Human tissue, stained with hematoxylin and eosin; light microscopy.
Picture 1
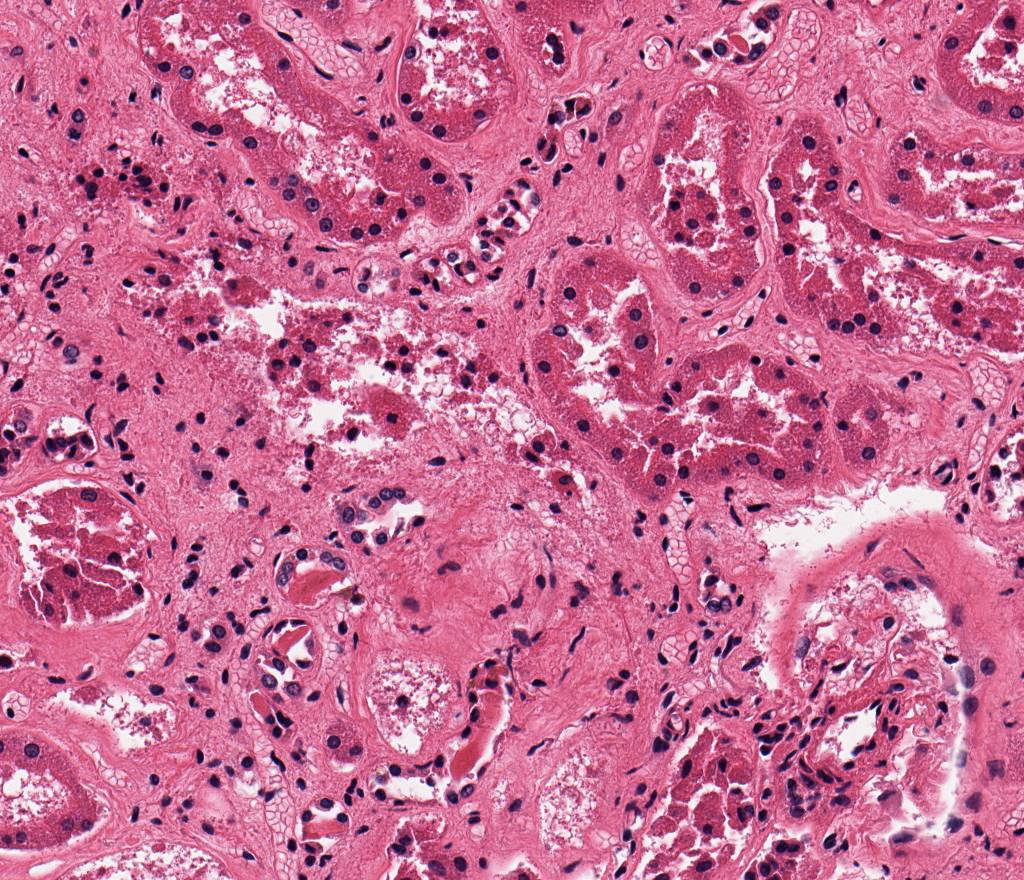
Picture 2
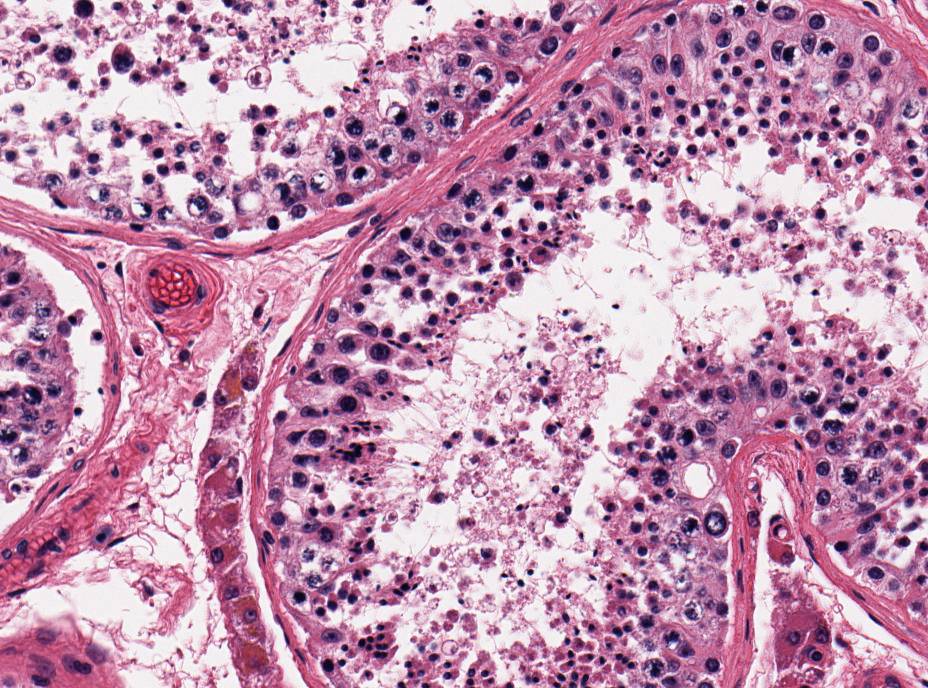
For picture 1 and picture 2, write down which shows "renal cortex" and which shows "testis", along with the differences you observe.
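Picture 1 is renal cortex and picture 2 is testis. Start with the lining: in picture 1, the rounded and elongated tubules carry a single layer of cells with abundant granular eosinophilic cytoplasm and small round dark nuclei, mostly one per cell and evenly spaced. In picture 2, the tubules are lined instead by a stratified epithelium, many cell layers deep from wall to lumen. Look in its middle layers for large round cells with coarse, clumped, thread-like chromatin, and next to the lumen for crowds of small, dense, dark nuclei. Pink fibrous stroma separates the tubules of picture 1, whereas the interstitial strip at lower left of picture 2 holds Leydig cells with abundant pink cytoplasm, some carrying golden-brown pigment. Many lumens in picture 1 are not empty but hold pale, fragmented, vacuolated material with loose granular debris.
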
